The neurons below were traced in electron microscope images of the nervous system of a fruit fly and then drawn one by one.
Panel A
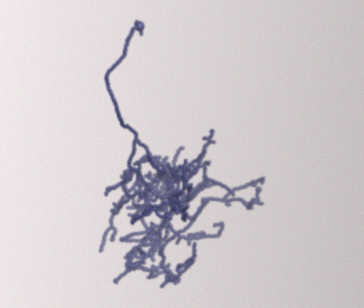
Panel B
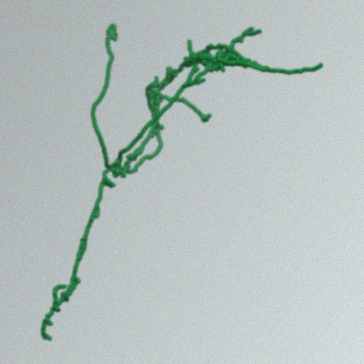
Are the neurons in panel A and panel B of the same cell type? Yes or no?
no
